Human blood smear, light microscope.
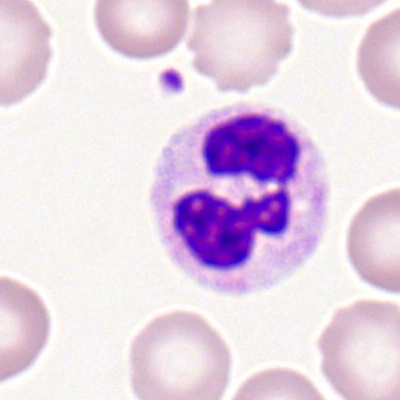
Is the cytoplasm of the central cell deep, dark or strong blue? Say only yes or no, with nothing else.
No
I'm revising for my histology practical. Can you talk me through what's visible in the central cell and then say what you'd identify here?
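Looking at this one, I'd start with the outline, which is round and smooth. The nucleus splits into two lobes, one sitting above the other. Its chromatin is dark purple and coarsely clumped. My name for it: segmented neutrophil.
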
